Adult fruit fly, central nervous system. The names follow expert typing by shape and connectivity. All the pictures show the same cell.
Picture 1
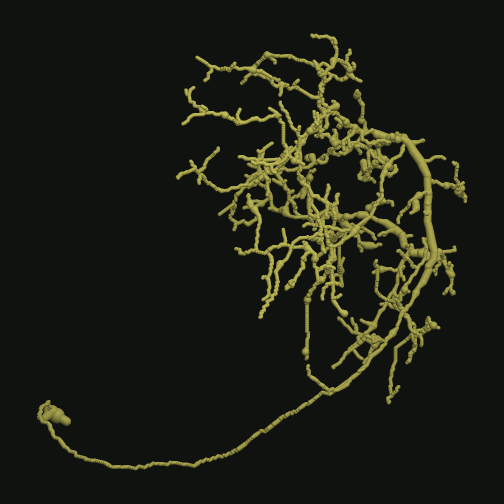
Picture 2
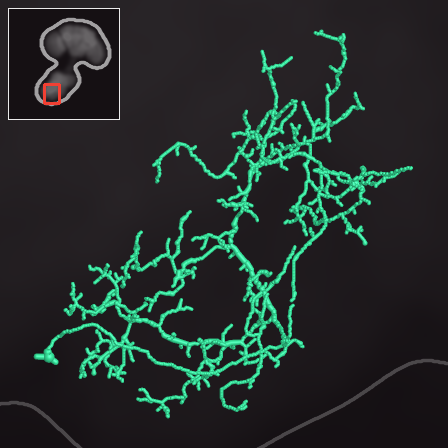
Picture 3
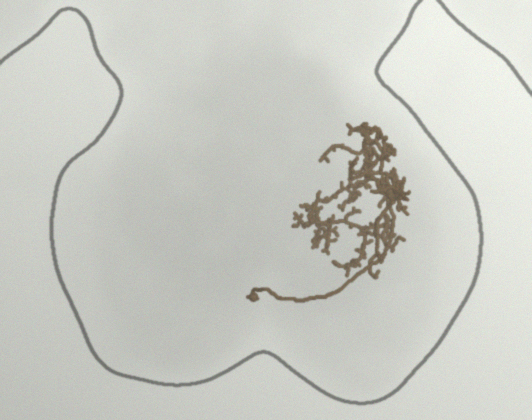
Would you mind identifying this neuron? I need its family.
hemilineage 13B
